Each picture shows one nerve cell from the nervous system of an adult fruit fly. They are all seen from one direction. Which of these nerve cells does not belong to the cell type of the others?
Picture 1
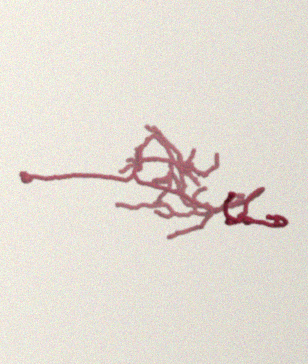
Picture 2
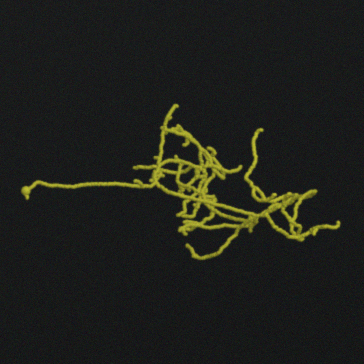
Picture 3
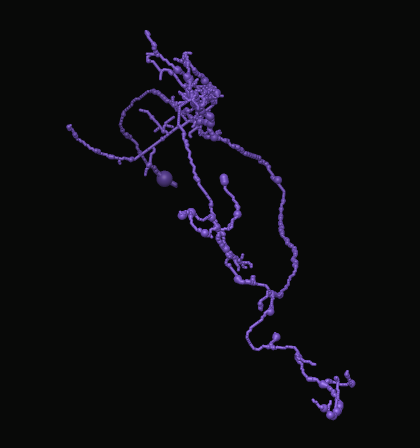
3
